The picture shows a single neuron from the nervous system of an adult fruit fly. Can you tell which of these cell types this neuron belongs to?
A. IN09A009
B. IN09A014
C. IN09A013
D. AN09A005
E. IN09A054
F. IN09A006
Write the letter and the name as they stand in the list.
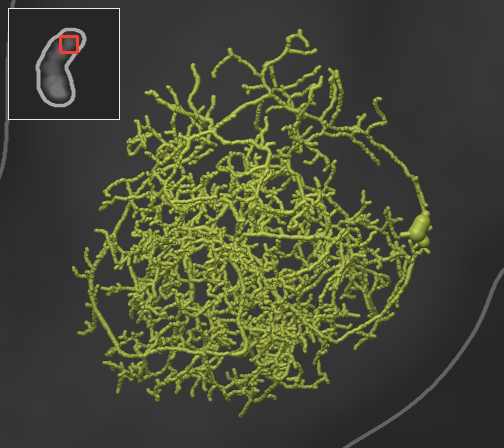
F. IN09A006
